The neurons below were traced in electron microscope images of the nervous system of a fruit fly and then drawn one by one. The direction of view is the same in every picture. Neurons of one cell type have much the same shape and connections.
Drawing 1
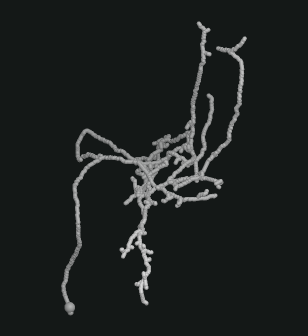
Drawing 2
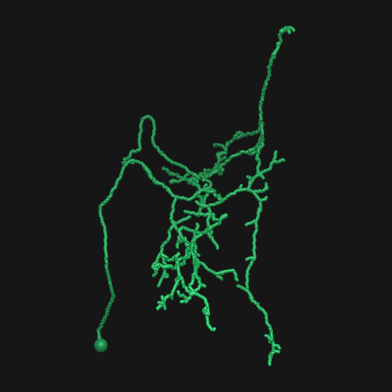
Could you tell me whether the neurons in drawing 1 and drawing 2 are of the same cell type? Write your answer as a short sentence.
They are of the same cell type.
